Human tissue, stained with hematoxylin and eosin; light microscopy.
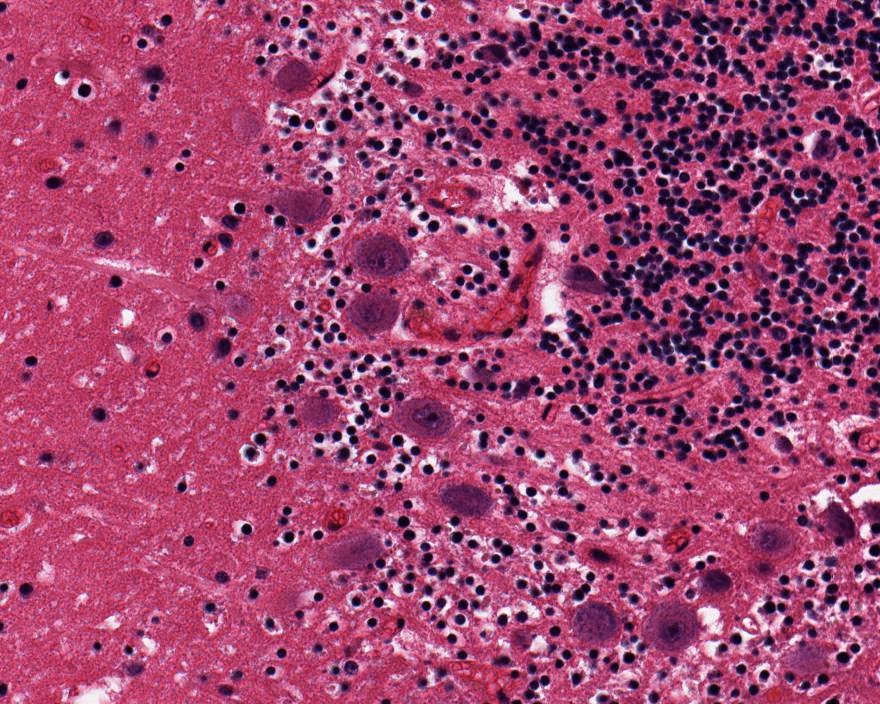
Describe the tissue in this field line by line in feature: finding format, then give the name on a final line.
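Left side: pale pink fibrillary neuropil
Upper right: crowded cells with small, round, darkly stained nuclei and very little visible cytoplasm
Middle band: large neurons with abundant purple cytoplasm, scattered between the pale and crowded zones
Halos: clear empty spaces around many small nuclei, most numerous in the middle band
Name: cerebellum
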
